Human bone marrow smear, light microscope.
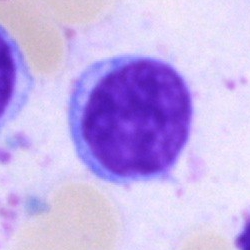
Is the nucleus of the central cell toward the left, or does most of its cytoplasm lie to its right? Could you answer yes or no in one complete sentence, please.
No, most of its cytoplasm is found to the left of its nucleus.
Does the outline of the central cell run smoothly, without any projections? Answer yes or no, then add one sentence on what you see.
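Yes. The cell is round with a smooth outline.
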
